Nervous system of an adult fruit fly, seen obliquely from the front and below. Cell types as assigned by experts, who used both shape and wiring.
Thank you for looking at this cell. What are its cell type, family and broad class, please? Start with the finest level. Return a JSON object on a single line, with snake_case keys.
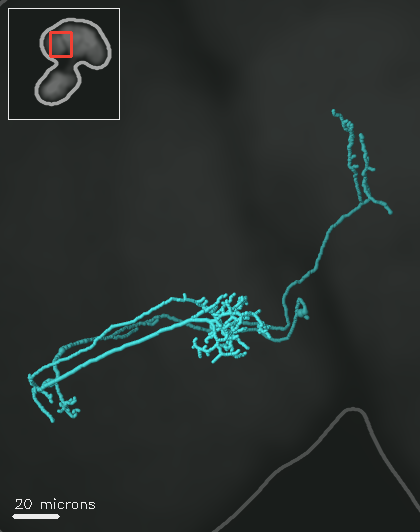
{"cell_type": "LLPC4", "family": "LLPC", "broad_class": "visual projection neuron"}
